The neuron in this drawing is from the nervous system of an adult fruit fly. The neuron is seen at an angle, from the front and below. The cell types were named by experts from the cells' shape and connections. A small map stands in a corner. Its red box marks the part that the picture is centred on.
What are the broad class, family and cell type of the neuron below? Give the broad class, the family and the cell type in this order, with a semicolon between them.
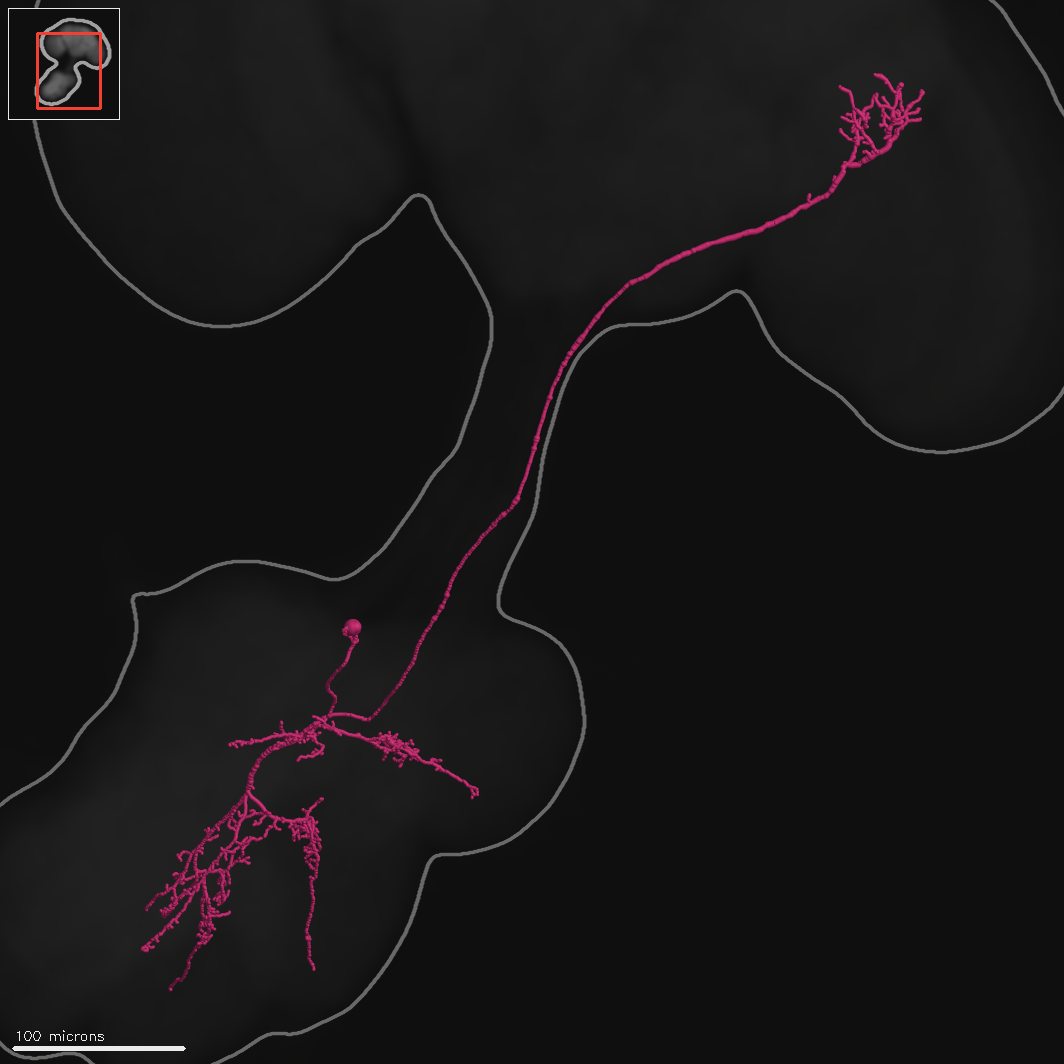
ascending neuron; hemilineage 08B; AN08B018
